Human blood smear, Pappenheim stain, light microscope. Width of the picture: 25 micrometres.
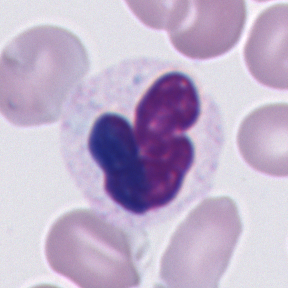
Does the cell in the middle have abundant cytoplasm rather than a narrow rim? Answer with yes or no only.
Yes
